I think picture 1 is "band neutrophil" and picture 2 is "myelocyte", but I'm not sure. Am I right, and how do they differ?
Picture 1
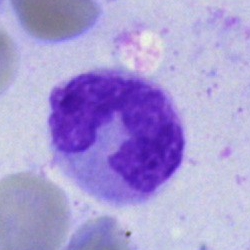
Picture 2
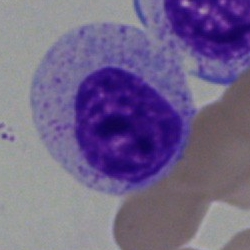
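Here I'd put the band neutrophil in picture 1 and the myelocyte in picture 2. In picture 1 the nucleus is curved, its opening facing toward the lower left, and pale lilac-grey cytoplasm fills the hollow of the curve.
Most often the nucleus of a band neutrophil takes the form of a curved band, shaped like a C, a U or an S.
Picture 2 looks different: the nucleus sits off-centre toward the lower right, and the cytoplasm, pale greyish blue, forms a broad rim that is widest on the upper left side. Both have dark purple, clumped chromatin, but in picture 1 it is coarsely clumped, while in picture 2 paler gaps show between the clumps.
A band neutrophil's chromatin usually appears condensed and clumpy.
I can't see any nucleoli in the nucleus in picture 1, and the outline of that cell is roughly round and smooth. Around the myelocyte, another nucleated cell touches it at the upper right, and a pale grey out-of-focus shape overlaps its lower right.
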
